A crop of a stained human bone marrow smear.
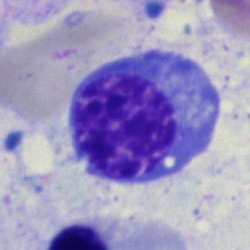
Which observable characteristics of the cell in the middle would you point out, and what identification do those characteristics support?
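No nucleolus is visible within the nucleus. Just right of the nucleus, the cytoplasm contains a paler zone, and it shows no granules. A single small, clear, round vacuole sits at the lower right edge of the nucleus. The cell is an erythroblast.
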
